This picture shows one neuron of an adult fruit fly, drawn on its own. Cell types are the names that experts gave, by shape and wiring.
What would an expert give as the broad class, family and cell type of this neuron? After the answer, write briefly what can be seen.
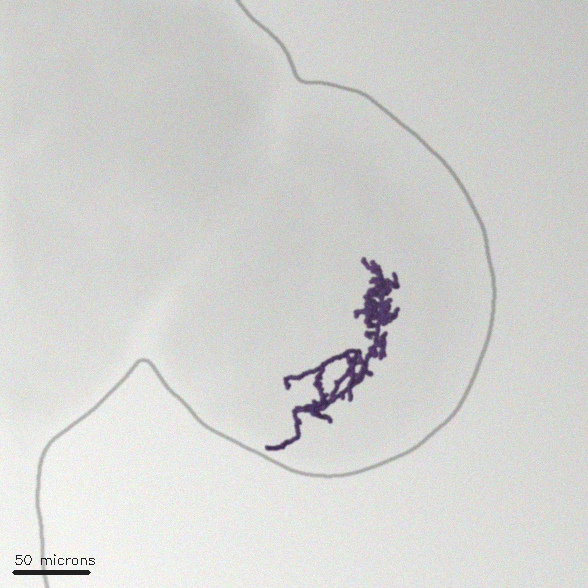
It is an optic-lobe intrinsic neuron. Its family is LPi. The cell type is LPi4a. From top to bottom in the picture it spans about 130 microns. As drawn here it is taller than it is wide.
